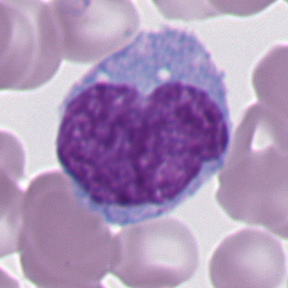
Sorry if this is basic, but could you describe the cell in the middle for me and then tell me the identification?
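Roughly oval, this cell has a faintly ragged edge. Its nucleus is notched along the upper edge, so it looks kidney-like. The cytoplasm band is widest above the nucleus, and there's one small clear vacuole just above the notch. That's a monocyte.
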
